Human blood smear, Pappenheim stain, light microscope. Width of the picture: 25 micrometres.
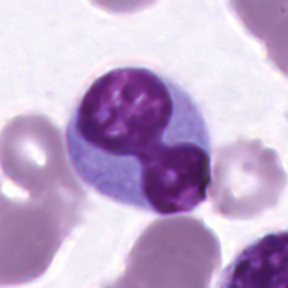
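Plasma cell, round to slightly oval, with a smooth, even edge. Note the larger nuclear lobe at upper left and the smaller at lower right, touching the cell edge. The chromatin is dense and dark purple, with a few paler streaks in the upper lobe.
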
